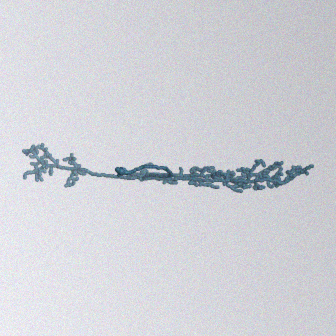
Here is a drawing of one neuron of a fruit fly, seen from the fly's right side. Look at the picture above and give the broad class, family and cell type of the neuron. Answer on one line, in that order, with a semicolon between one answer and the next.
nerve-cord intrinsic neuron; hemilineage 09A; IN09A039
